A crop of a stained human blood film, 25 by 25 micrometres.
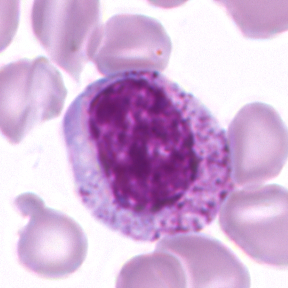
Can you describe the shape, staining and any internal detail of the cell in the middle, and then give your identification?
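Taking the outline first, it is rounded and smooth. Next comes the chromatin, dark purple and coarsely clumped with paler gaps. Then the cytoplasm, where small dark purple granules lie scattered without covering or hiding the nucleus. Last, the name: this is a myelocyte.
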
